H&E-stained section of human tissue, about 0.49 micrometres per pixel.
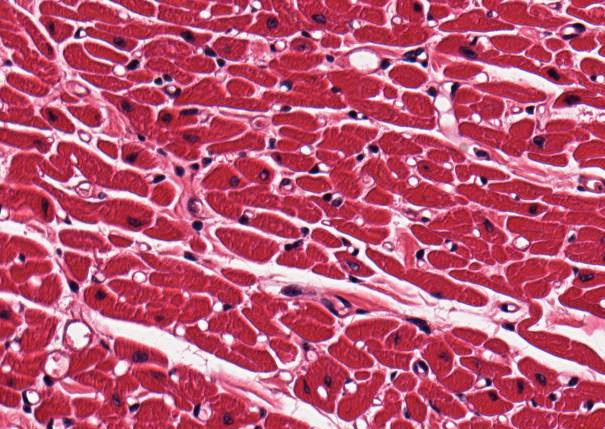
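Left ventricle of the heart: field packed with red-staining muscle fibres cut obliquely, profiles mostly running upper left to lower right. Cytoplasm uniform deep red; many fibres show a small round clear space beside the nucleus. Some fibres branch and join neighbours.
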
